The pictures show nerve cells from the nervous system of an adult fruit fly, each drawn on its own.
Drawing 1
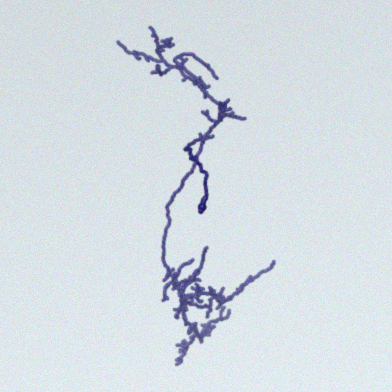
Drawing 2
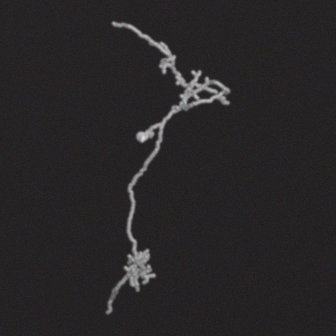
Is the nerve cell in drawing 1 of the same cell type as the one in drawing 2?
no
